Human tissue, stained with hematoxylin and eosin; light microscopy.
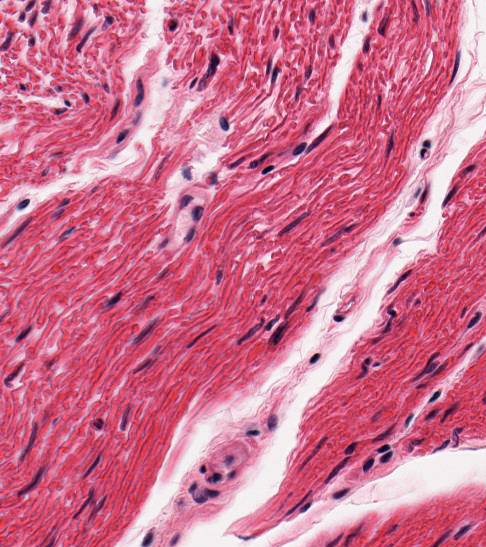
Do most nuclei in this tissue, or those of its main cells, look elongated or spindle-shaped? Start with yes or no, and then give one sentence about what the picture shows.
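Yes. The nuclei scattered among the fibres are elongated and dark-staining.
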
